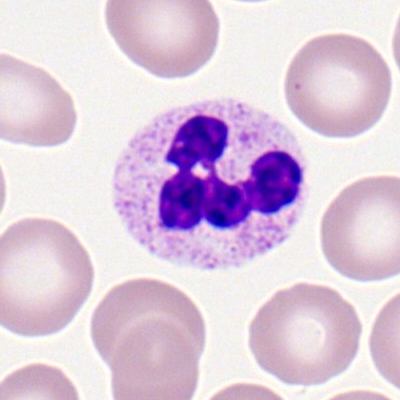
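Segmented neutrophil at the centre of the field. Take your time with the nucleus: it falls into several separate lobes, joined by narrow links. Its chromatin is dense, dark purple and coarsely clumped. Now let your eye move outward to the cytoplasm, which is plentiful and a pale pinkish-lilac, dotted with fine, small pinkish-purple granules.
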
